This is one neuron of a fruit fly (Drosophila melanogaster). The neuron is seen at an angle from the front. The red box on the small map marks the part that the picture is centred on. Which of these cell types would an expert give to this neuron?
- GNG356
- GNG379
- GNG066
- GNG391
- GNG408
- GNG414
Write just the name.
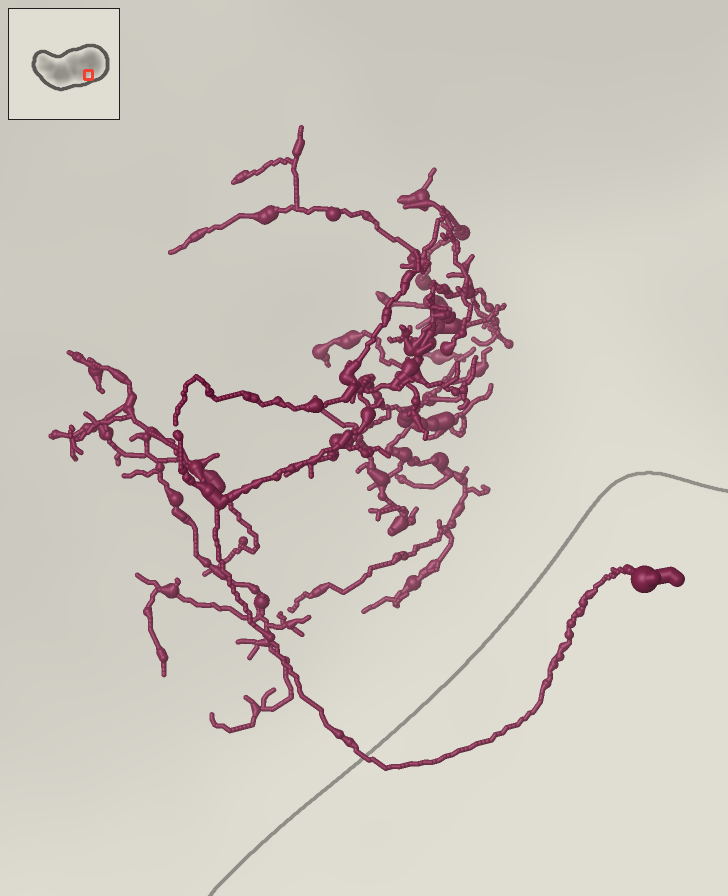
GNG414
